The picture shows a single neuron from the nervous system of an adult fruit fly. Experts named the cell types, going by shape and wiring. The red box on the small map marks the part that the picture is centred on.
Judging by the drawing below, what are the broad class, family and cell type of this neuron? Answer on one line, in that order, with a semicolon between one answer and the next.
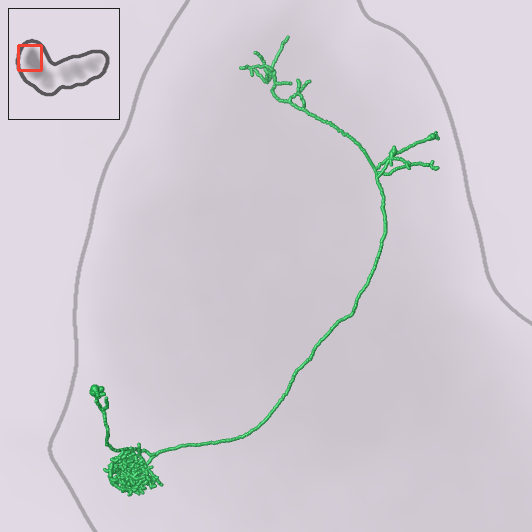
central-brain intrinsic neuron; hemilineage ALad1; VM5d_adPN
